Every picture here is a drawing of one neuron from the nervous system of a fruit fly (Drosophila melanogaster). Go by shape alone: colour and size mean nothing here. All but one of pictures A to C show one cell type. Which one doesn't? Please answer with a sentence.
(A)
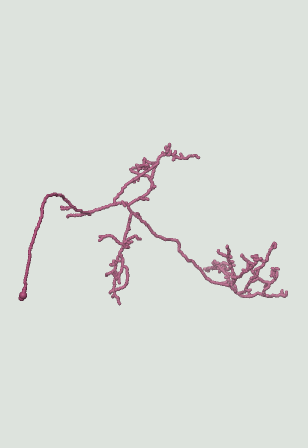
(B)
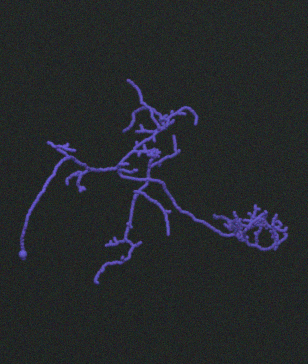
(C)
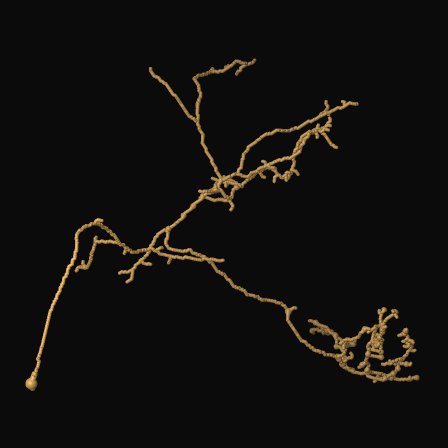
The neuron in picture B is of another cell type than the rest.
